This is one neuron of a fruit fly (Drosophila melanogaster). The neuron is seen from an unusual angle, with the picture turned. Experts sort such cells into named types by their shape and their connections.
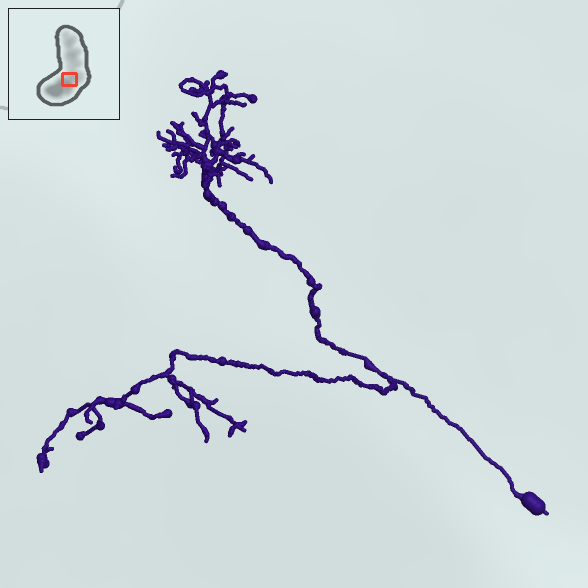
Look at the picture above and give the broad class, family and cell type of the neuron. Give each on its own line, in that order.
visual projection neuron
hemilineage VPNv2
LC16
